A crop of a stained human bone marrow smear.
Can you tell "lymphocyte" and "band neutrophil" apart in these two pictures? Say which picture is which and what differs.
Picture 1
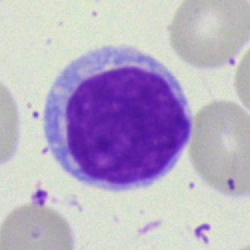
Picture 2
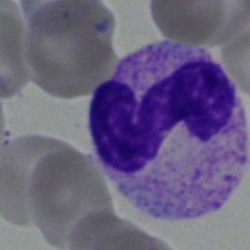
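First picture: lymphocyte; second picture: band neutrophil. Nucleus shape heads the list: in the band neutrophil it is a single curved band, bent like a sausage, while in the lymphocyte it sits off-centre toward the right side of the cell.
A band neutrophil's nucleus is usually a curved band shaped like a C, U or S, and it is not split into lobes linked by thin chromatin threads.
Chromatin comes next: the band neutrophil's is dark purple and coarsely clumped.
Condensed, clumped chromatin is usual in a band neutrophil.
On nucleoli, neither cell shows distinct ones. Cytoplasm closes the list: the band neutrophil's is abundant and pale lilac, and the lymphocyte's shows no visible granules.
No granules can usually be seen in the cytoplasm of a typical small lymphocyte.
As a final point, the lymphocyte's outline is round and smooth, and red cells lie beside the band neutrophil on its left side.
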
